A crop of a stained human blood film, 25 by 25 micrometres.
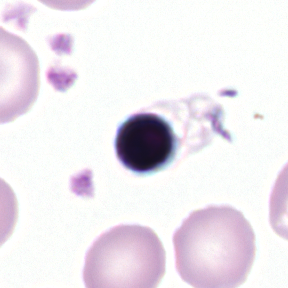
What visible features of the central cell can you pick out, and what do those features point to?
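The nucleus sits at the left end, not the middle. On the right, the cytoplasmic outline is ragged and ill-defined, and a thin dark purple streak runs along that edge. The cytoplasm shows no granules. This is a normoblast.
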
